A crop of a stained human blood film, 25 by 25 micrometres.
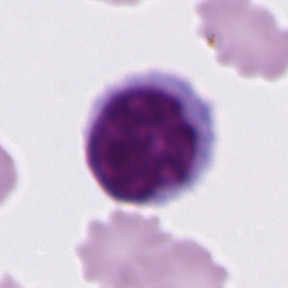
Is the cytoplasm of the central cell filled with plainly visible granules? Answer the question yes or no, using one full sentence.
No, there are no visible granules in its cytoplasm.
